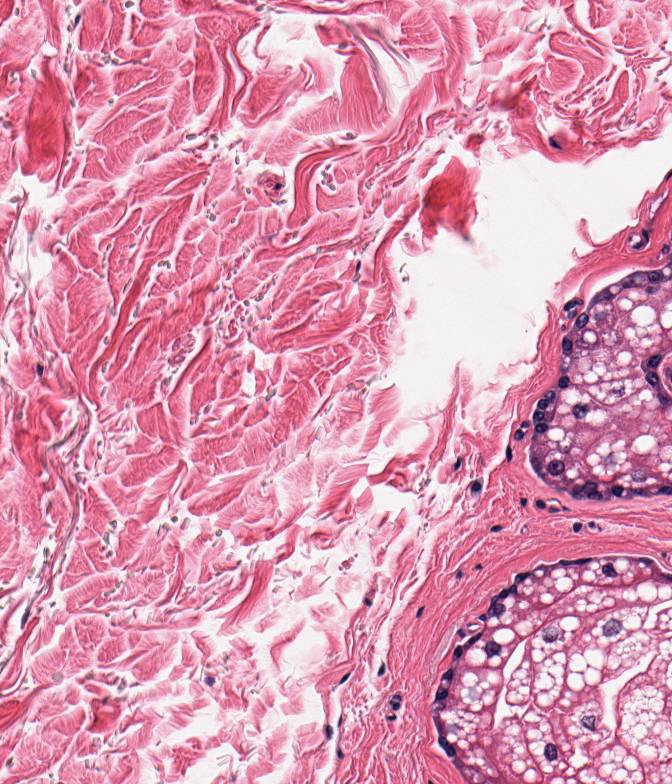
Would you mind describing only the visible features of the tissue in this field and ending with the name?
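Each lobule, I notice, is rimmed by a single row of small cells with dark, dense nuclei. Further in, the cells have cytoplasm crowded with many small clear vacuoles, so it looks bubbly. Around every lobule, collagen fibres run concentrically in a wrapping band. Between the collagen bundles lies a sparse scatter of small, spindle-shaped fibroblast nuclei. The tissue is skin of the suprapubic region.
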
